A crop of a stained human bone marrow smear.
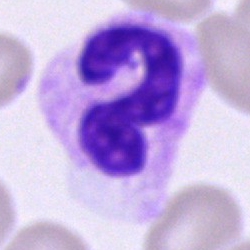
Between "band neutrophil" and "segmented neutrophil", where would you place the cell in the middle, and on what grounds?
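This one is a band neutrophil. Look at the nucleus: it is a single unsegmented band, curved into a question-mark shape.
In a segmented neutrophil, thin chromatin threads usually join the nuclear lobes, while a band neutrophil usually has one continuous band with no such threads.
The chromatin is dark purple and condensed, with just a few small paler spots, and you won't find any nucleoli.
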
